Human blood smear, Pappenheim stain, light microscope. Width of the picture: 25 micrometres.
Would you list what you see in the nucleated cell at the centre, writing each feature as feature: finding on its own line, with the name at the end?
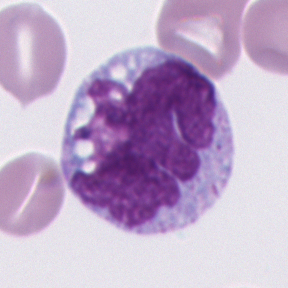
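Outline: round, smooth
Size: about 16 micrometres across
Nucleus: deeply folded into several lobe-like parts
Granules: fine, faint lilac, in cytoplasm
Vacuoles: several, clear, round, in cytoplasm on left side
Name: monocyte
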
